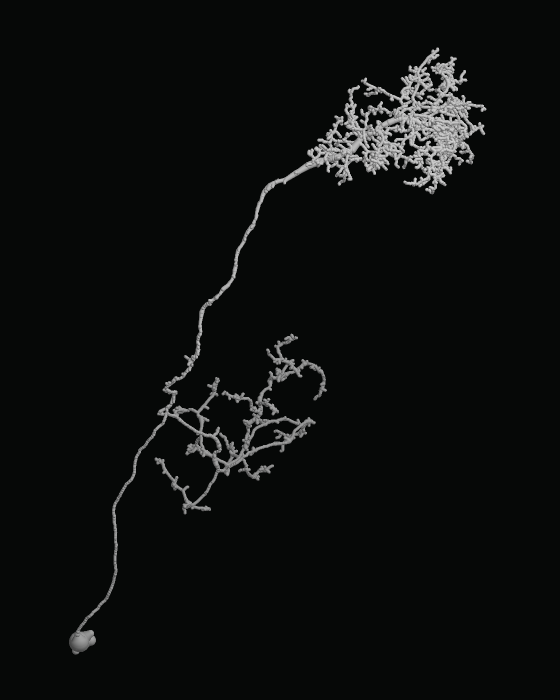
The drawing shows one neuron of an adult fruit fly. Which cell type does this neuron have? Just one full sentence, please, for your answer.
A cell of type LC17 is what this neuron is.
